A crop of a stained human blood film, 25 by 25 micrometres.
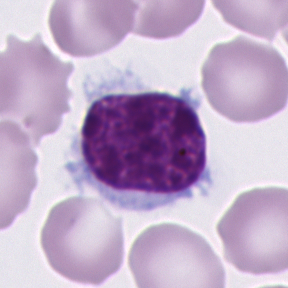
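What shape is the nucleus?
Oval, with a smooth outline and no indentation.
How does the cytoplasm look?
Pale blue-grey, with no visible granules.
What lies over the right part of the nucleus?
A single tiny dark dot.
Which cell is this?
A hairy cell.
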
